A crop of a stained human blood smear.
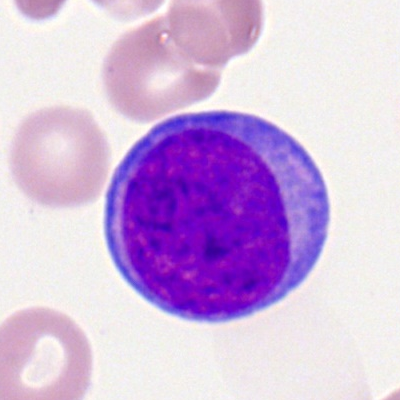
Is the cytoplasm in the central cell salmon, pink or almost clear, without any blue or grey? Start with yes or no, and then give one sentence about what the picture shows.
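No. The cytoplasm is a deep blue rim that is widest on the right side.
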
